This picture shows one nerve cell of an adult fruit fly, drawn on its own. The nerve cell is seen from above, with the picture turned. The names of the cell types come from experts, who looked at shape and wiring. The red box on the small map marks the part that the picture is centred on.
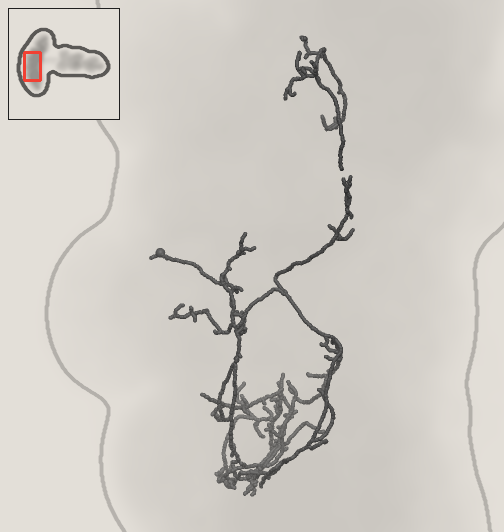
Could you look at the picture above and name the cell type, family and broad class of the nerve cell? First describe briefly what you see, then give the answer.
The picture shows dozens of branch ends. As drawn here it is taller than it is wide. Its cell type is SMP719m. Its family is hemilineage SMPad1. This is a central-brain intrinsic neuron.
